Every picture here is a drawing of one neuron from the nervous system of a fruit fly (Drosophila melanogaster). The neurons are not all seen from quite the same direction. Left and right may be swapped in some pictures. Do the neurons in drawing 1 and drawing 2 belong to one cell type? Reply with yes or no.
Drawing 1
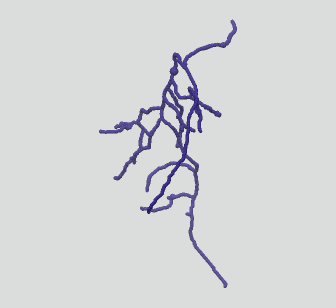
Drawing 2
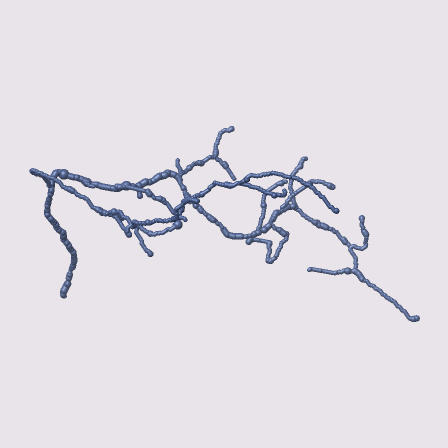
yes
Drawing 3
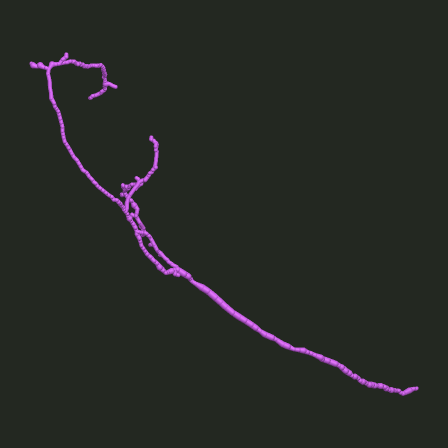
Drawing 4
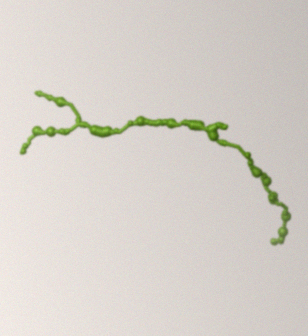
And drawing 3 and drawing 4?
no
